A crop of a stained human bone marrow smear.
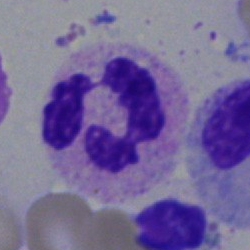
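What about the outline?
Round, with a smooth edge.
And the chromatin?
Dark purple and coarsely clumped.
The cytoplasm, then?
Abundant and pale pinkish-lilac, with fine pinkish granules scattered throughout.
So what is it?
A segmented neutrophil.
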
